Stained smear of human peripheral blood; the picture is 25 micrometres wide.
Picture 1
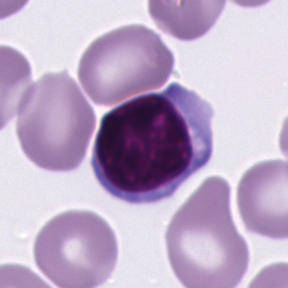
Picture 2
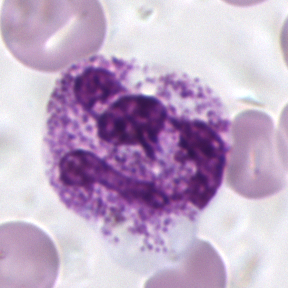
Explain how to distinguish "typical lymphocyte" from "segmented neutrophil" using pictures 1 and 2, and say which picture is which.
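The first picture shows a typical lymphocyte, the second a segmented neutrophil. In the second, the nucleus is divided into more than two separate lobes; the first nucleus stains very dark purple and measures about 9 micrometres across. The cytoplasm differs as well: no granules are seen in the lymphocyte, while numerous small purple-violet granules are scattered through the neutrophil, sparser in its lower part where the cytoplasm is paler, and not hiding the outlines of the lobes. The neutrophil's roughly round outline is edged by granules rather than a sharp line; the lymphocyte's outline is irregular along its right edge, and a red cell touches it at the upper left. The chromatin, by contrast, looks alike in both: dark purple and coarsely clumped, and dense in the lymphocyte.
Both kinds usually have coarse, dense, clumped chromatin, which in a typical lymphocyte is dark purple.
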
